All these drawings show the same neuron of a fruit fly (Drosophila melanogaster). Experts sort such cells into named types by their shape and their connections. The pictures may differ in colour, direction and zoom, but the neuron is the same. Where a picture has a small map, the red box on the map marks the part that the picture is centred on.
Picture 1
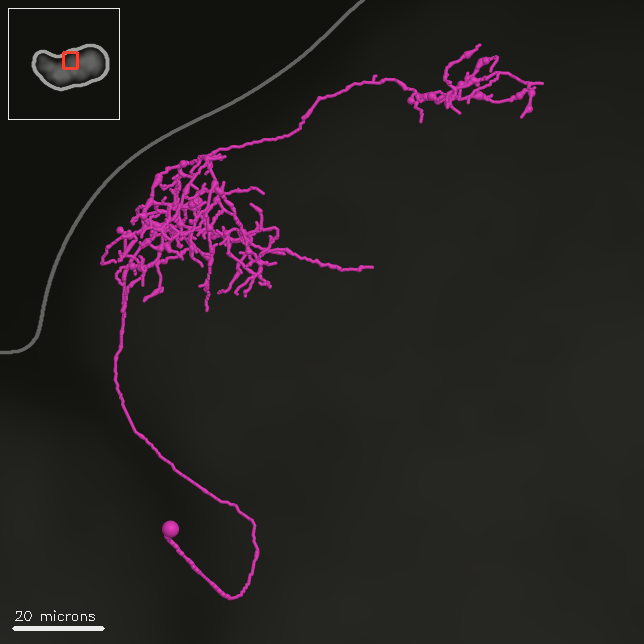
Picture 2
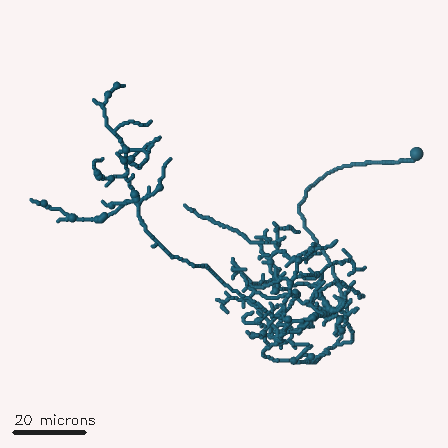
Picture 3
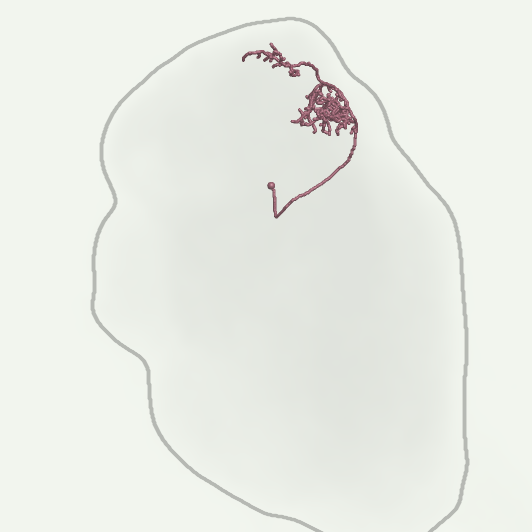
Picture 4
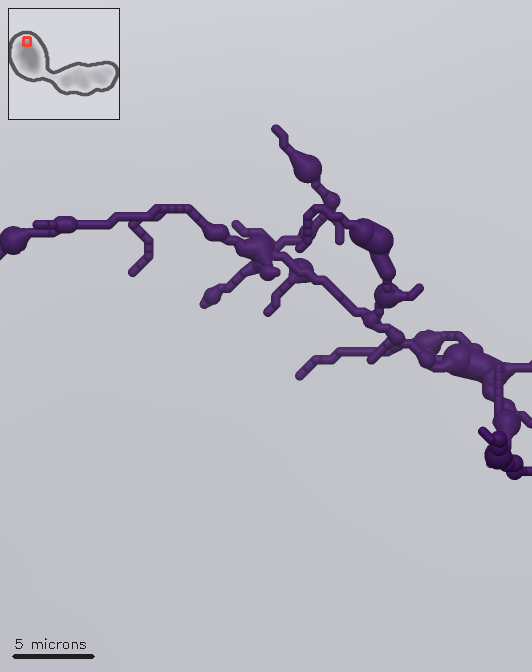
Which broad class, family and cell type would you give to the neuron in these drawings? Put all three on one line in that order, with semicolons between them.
central-brain intrinsic neuron; hemilineage LHa3; CB3021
